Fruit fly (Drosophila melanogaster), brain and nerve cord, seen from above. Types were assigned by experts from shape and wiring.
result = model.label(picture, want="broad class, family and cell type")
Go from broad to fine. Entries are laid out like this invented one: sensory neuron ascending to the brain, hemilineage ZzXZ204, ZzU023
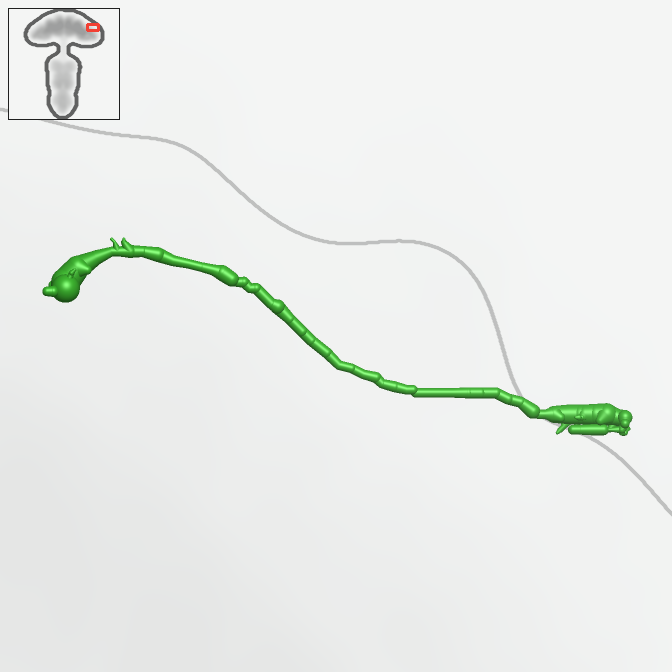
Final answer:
optic-lobe intrinsic neuron, L, L2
